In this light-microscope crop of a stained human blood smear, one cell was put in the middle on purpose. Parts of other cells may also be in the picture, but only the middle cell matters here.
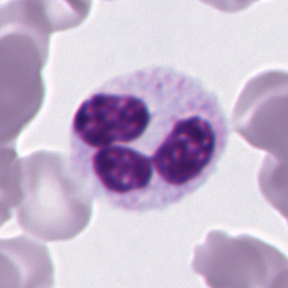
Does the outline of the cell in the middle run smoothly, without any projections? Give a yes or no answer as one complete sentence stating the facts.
Yes, what bounds this cell is a smooth, even outline.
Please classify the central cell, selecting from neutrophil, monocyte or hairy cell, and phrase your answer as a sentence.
Framed in the middle of the crop is a neutrophil.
